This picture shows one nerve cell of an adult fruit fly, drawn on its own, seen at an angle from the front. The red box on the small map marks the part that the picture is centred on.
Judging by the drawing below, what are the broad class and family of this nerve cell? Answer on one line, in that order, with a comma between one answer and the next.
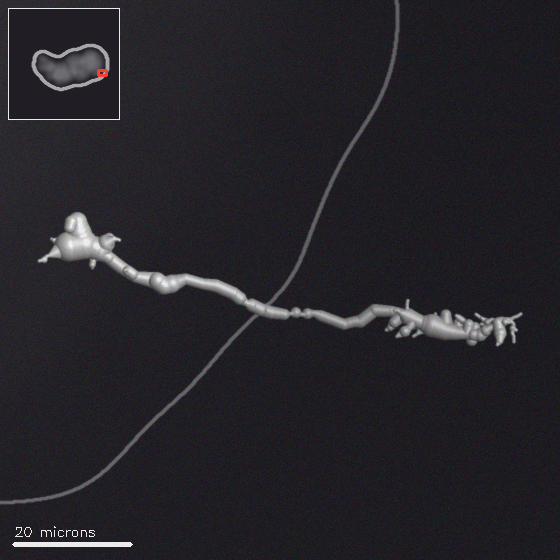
optic-lobe intrinsic neuron, L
